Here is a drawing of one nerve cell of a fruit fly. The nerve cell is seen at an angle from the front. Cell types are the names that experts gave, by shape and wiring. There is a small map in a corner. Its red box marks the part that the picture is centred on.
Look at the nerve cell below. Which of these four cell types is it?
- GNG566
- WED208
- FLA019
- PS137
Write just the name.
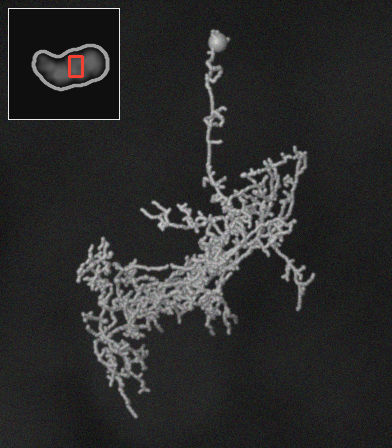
PS137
